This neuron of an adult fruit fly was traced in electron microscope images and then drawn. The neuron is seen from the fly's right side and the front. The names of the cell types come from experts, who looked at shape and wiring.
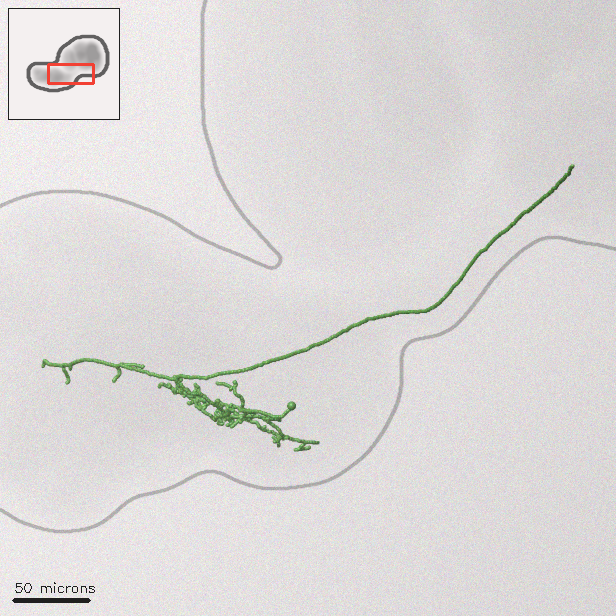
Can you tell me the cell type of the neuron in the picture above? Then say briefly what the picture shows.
The cell type is AN10B034. Its broad class is ascending neuron. By the scale bar it is about 350 microns wide in this view. As drawn here it is wider than it is tall.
